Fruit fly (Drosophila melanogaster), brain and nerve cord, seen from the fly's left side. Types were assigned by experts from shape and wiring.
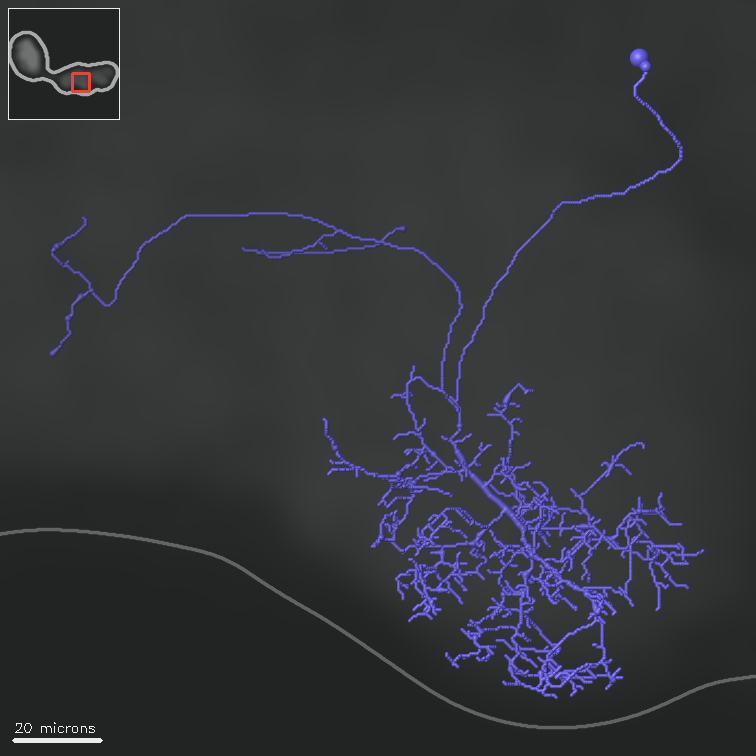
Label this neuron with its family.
hemilineage 23B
